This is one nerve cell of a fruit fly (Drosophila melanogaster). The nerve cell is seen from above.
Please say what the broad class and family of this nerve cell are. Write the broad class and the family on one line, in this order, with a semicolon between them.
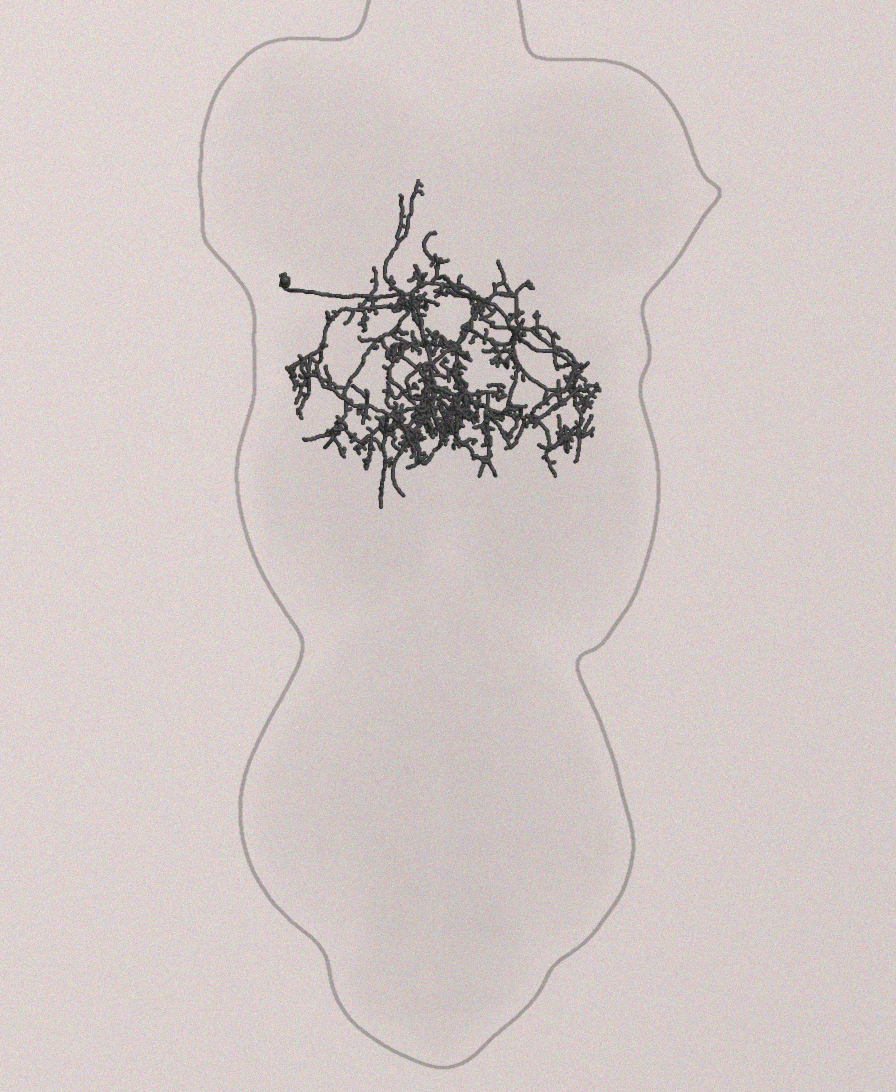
nerve-cord intrinsic neuron; hemilineage 03B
